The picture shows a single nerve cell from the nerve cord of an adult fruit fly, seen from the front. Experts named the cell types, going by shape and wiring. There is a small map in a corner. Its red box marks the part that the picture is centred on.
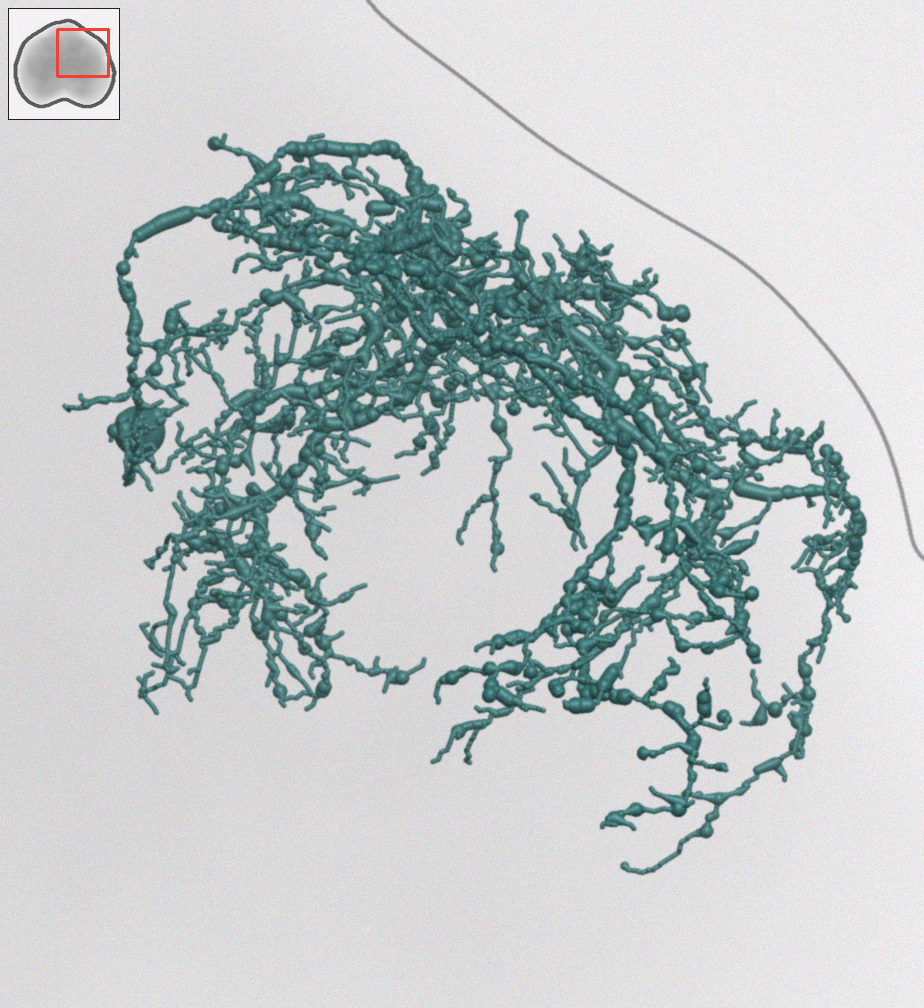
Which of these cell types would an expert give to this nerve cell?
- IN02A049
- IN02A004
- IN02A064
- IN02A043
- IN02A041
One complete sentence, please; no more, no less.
The cell type name for this nerve cell is IN02A004.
